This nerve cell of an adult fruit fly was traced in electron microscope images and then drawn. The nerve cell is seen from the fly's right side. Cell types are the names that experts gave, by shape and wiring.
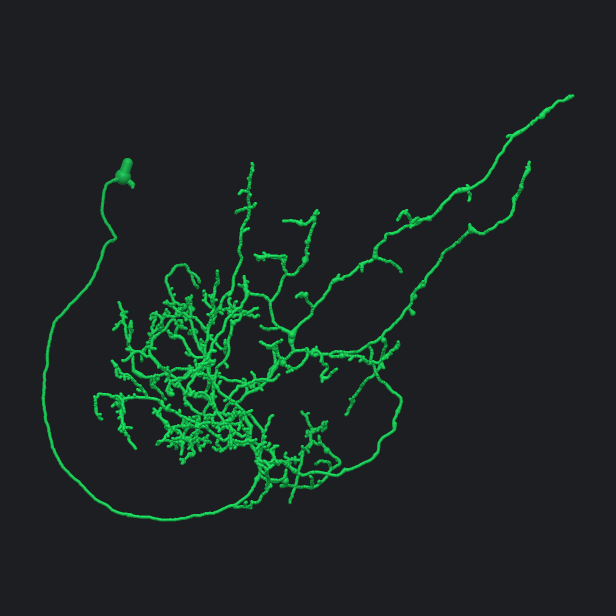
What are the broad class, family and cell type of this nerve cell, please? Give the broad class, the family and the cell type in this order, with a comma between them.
central-brain intrinsic neuron, hemilineage VLPp&l1_anterior, PLP086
